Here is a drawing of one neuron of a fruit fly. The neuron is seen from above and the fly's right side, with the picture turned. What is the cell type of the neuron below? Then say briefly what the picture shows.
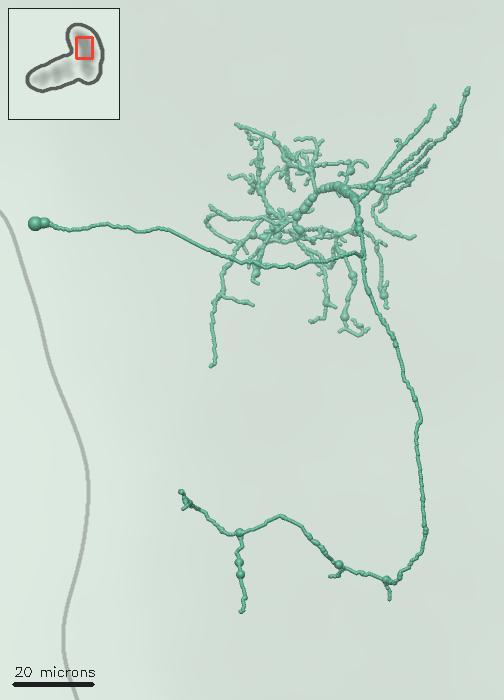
The cell type is WED129. Its broad class is central-brain intrinsic neuron. From top to bottom in the picture it spans about 130 microns. The picture shows dozens of branch ends.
